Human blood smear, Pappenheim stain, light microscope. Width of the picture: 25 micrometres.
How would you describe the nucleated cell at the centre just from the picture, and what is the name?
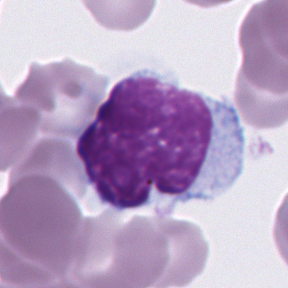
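Cytoplasm pale grey-blue, lying mostly right of the nucleus. Nucleus about 12 micrometres across, a notch cut into its lower edge. Chromatin mottled purple with scattered small pale spots. Result: typical lymphocyte.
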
